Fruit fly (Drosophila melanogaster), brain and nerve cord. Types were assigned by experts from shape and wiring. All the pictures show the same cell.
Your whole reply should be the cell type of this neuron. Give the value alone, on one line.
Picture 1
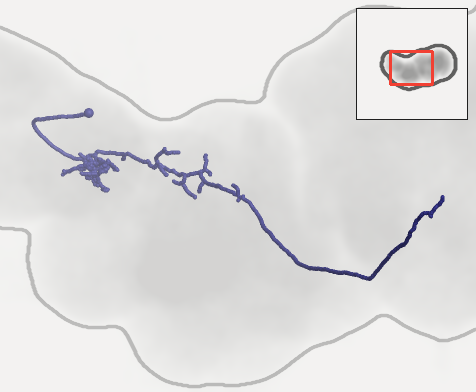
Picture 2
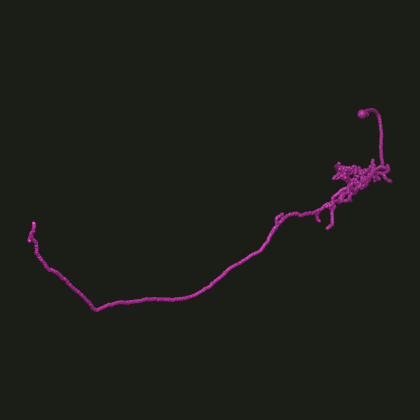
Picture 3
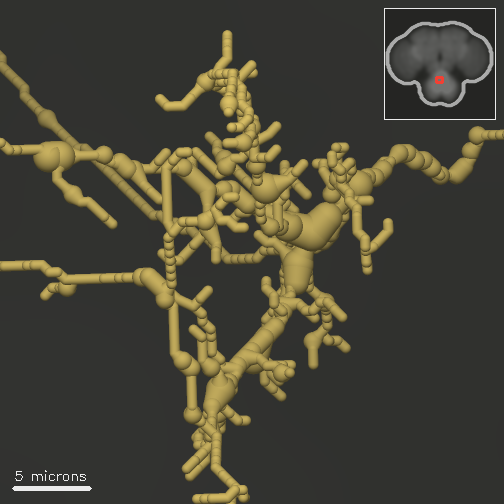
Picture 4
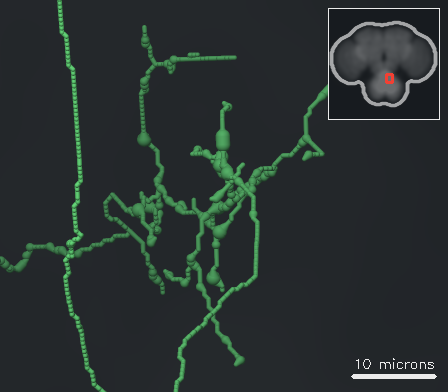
AN19B101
